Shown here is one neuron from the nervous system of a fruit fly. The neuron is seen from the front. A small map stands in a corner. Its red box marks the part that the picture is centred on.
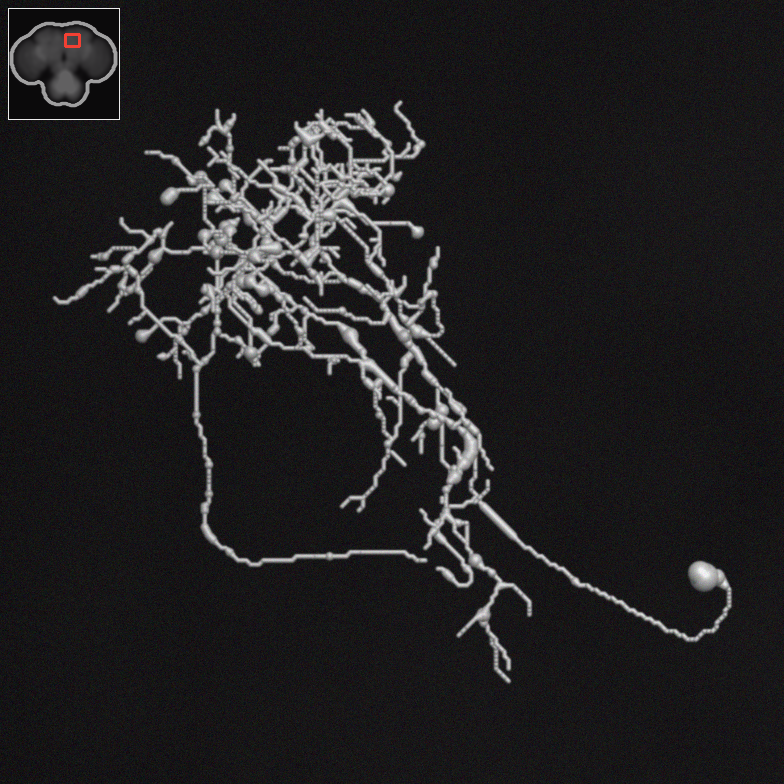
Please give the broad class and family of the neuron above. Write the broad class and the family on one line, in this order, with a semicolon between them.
central-brain intrinsic neuron; hemilineage EBa1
